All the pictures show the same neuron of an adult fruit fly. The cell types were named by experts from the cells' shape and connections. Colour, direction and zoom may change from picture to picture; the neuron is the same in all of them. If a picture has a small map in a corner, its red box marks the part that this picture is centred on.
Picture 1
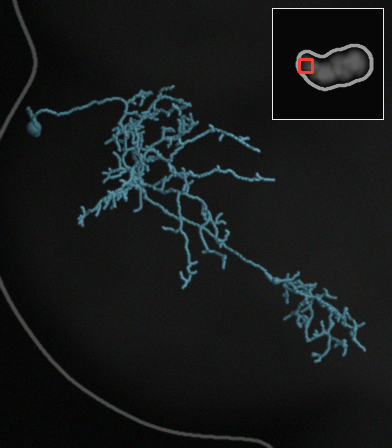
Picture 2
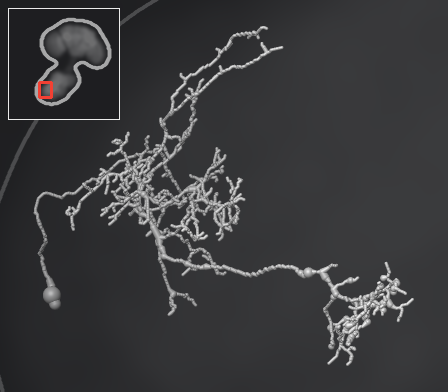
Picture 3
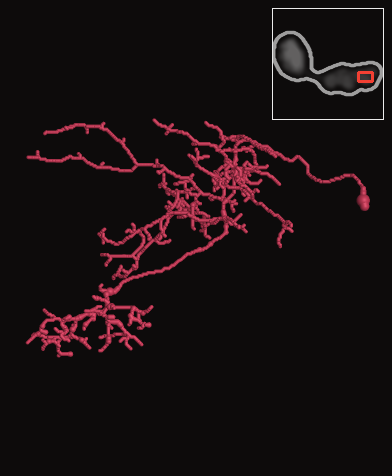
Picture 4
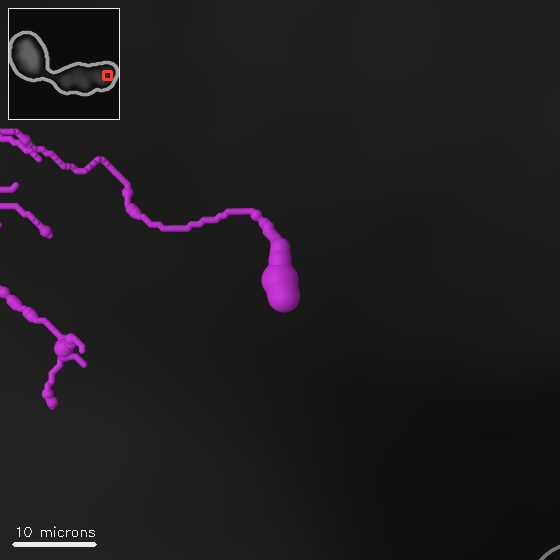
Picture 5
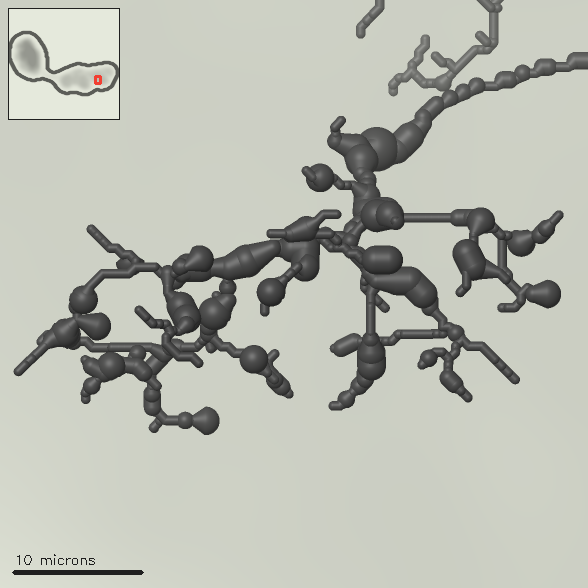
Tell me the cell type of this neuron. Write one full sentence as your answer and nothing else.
The cell type of the neuron here is IN19A091.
